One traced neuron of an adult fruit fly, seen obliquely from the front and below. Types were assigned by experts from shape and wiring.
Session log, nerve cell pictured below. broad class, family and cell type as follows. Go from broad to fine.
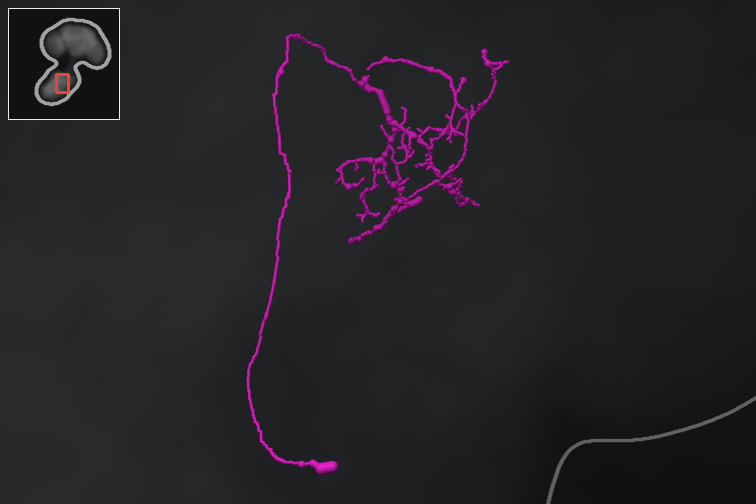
nerve-cord intrinsic neuron; hemilineage 02A; IN02A040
